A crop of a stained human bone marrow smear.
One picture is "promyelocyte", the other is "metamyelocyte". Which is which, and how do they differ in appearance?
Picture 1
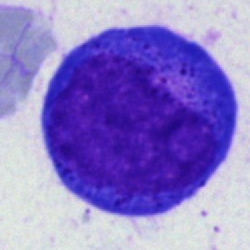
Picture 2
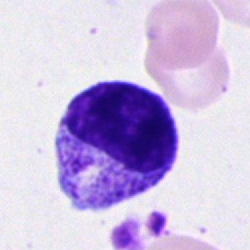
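The promyelocyte is in picture 1, the metamyelocyte in picture 2. In picture 1, a round, smooth outline encloses a nucleus that fills most of the cell. The chromatin is finely textured rather than coarsely clumped, and the cytoplasm is deep blue, with no vacuoles seen. In picture 2, the outline is roughly round, and the nucleus sits off-centre toward the upper right. Its chromatin is dark purple and densely stained.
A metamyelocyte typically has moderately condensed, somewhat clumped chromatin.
The cytoplasm forms a crescent along the lower-left side and is pale lilac between the granules.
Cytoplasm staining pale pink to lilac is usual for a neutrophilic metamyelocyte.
Red cells lie at the upper right without touching the cell. Set side by side, the chromatin is fine in the promyelocyte but dense in the metamyelocyte, and the cytoplasm is deep blue in the first but pale lilac in the second. The nucleus fills most of the promyelocyte, whereas in the metamyelocyte it lies off-centre beside a lower-left crescent of cytoplasm.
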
